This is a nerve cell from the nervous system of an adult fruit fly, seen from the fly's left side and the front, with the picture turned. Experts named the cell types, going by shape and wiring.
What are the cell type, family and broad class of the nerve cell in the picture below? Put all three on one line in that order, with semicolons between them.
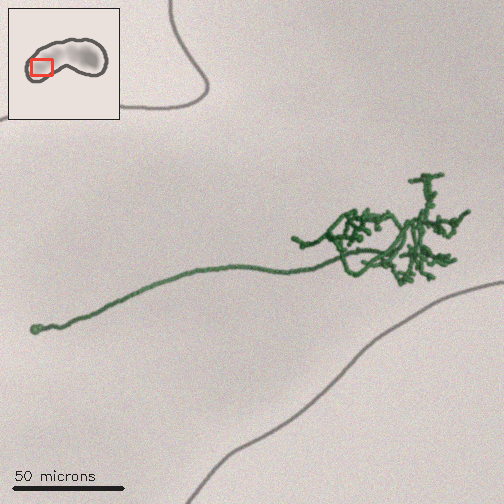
IN06A108; hemilineage 06A; nerve-cord intrinsic neuron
